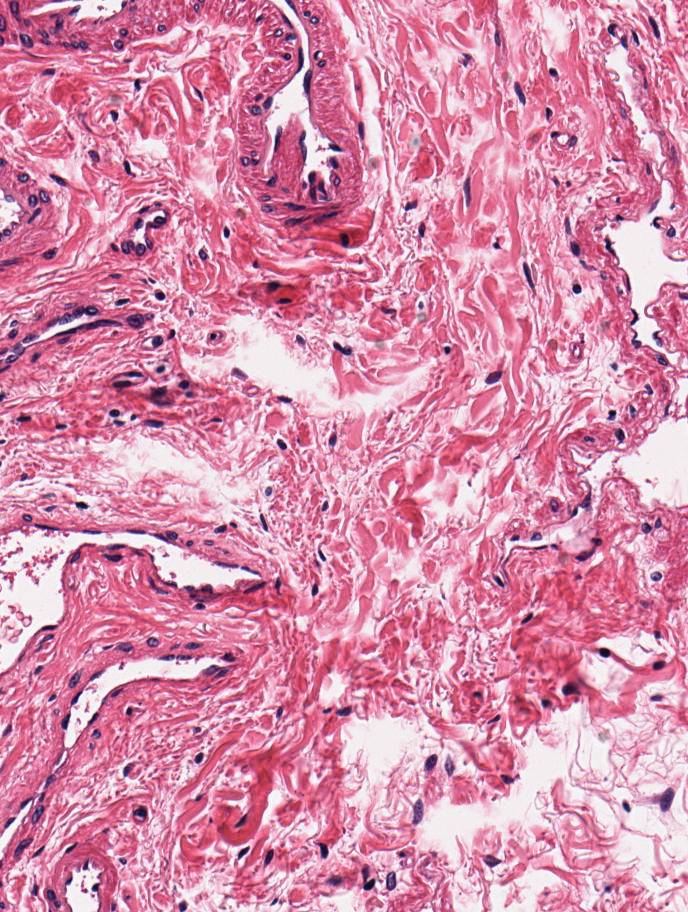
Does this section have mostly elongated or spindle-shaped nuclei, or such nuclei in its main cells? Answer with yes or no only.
Yes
